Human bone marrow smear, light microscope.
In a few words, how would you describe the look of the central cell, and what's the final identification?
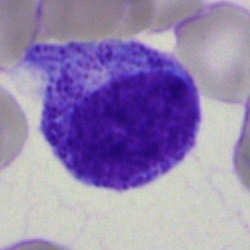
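The outline, as far as I can make out, is roughly rounded, though its edge is slightly uneven and angular. The nucleus sits toward the lower right, and its chromatin stains a dense dark purple. Then there's the cytoplasm, a bluish-purple crescent on the upper-left side. This is a myelocyte.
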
